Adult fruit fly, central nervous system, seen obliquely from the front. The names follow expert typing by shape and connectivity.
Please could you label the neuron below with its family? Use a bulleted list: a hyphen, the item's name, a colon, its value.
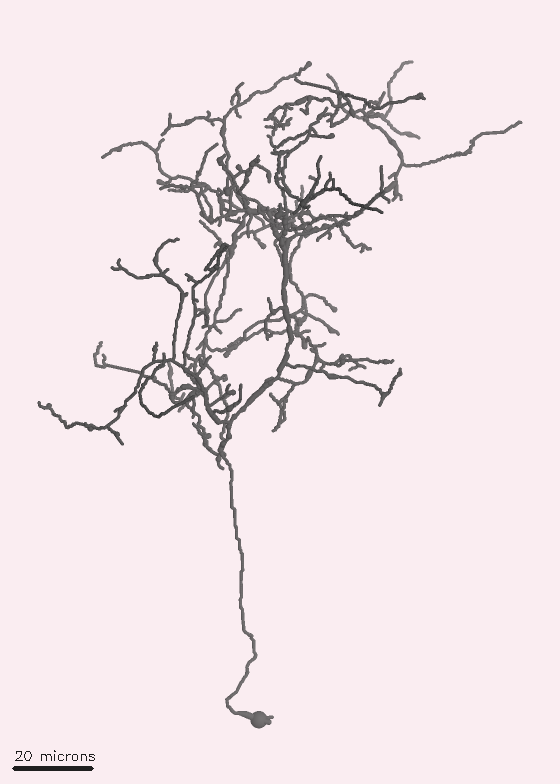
- family: hemilineage 00A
